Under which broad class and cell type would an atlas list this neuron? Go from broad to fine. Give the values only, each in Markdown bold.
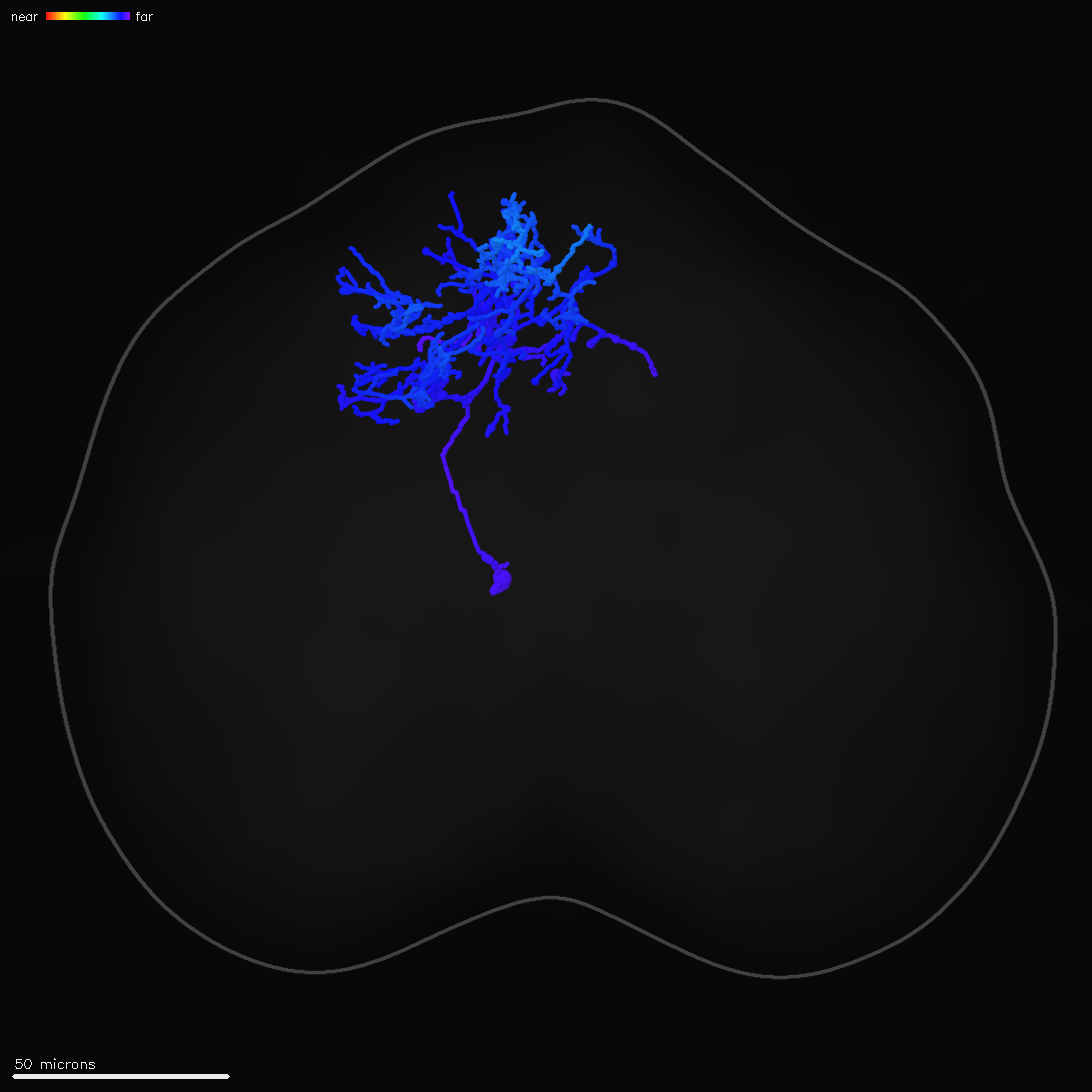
**nerve-cord intrinsic neuron**, **INXXX353**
